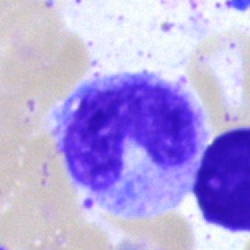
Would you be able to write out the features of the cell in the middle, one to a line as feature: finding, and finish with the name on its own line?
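Outline: roughly round, smooth
Nucleus: kidney-shaped, deep notch opening downward
Cytoplasm: pale bluish-lilac, widest below nucleus
Granules: fine, faint lilac, in cytoplasm
Name: band neutrophil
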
